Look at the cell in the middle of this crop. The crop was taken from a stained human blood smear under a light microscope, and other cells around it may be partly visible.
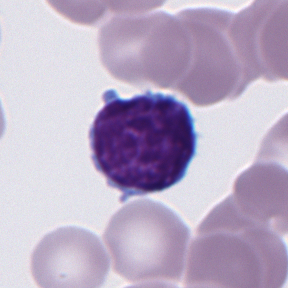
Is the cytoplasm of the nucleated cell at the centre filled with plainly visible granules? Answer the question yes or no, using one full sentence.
No, not a single granule can be seen in its cytoplasm.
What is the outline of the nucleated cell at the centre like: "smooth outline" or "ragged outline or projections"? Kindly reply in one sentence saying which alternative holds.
The cell is bounded by a rough outline.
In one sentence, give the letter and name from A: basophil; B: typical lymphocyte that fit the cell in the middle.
The middle cell of the crop is a typical lymphocyte; accordingly, option B is correct.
